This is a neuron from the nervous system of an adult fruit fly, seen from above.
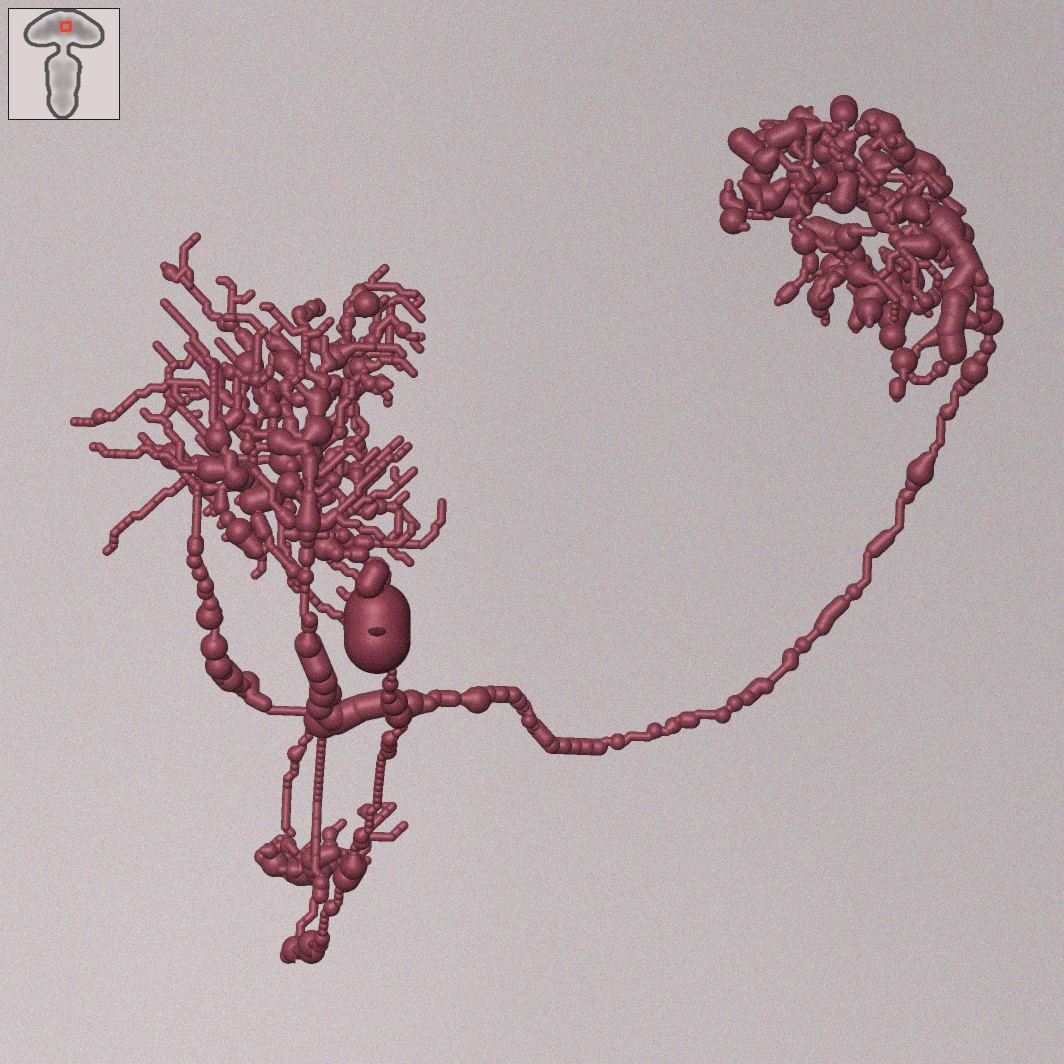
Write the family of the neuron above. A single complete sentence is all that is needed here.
Family class CX is assigned to this neuron.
